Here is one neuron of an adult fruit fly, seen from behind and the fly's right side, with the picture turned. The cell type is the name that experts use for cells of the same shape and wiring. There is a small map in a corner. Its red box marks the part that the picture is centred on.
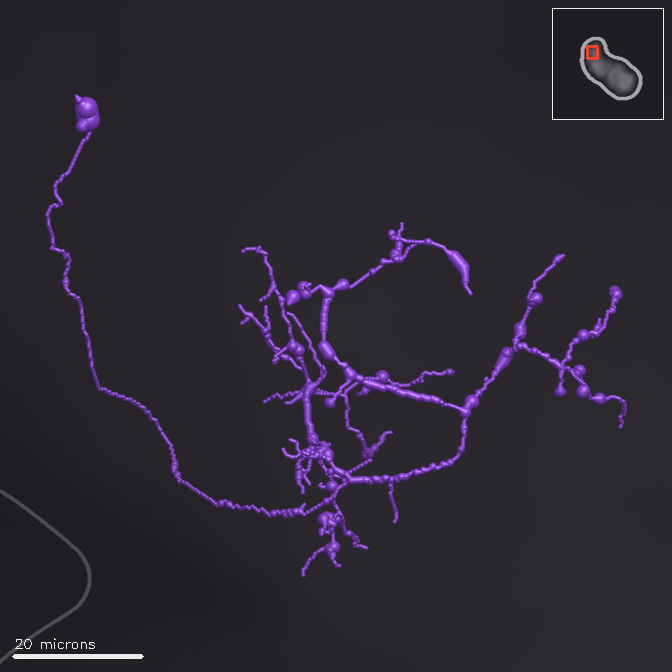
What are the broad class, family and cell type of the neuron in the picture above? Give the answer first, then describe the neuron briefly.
It is a nerve-cord intrinsic neuron. The family is hemilineage 13B. Its cell type is IN13B088. By the scale bar it is about 90 microns wide in this view. The picture shows dozens of branch ends.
